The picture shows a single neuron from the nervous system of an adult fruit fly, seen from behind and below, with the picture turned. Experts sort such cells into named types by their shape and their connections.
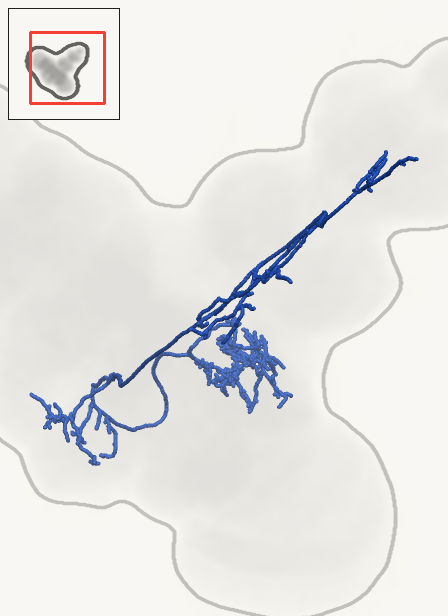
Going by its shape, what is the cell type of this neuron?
DNp44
